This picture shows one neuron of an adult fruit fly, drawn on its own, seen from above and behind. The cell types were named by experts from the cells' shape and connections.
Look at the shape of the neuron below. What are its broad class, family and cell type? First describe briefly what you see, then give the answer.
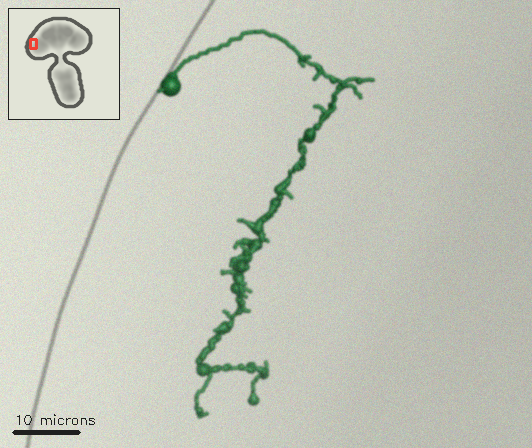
It lies in the brain. By the scale bar it is about 60 microns tall in this view. This is an optic-lobe intrinsic neuron. The family is Dm. The cell type is Dm3c.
